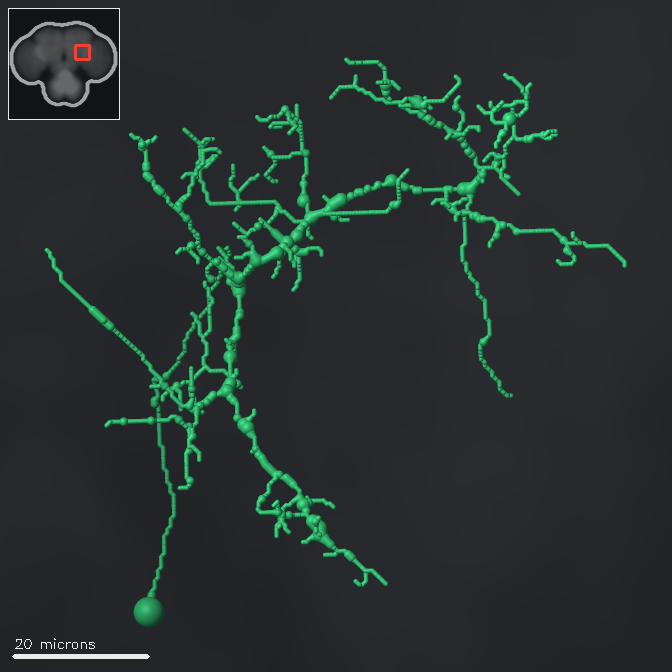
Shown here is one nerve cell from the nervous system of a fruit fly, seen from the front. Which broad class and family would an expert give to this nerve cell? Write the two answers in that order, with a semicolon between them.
central-brain intrinsic neuron; hemilineage VLPl&p2_posterior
